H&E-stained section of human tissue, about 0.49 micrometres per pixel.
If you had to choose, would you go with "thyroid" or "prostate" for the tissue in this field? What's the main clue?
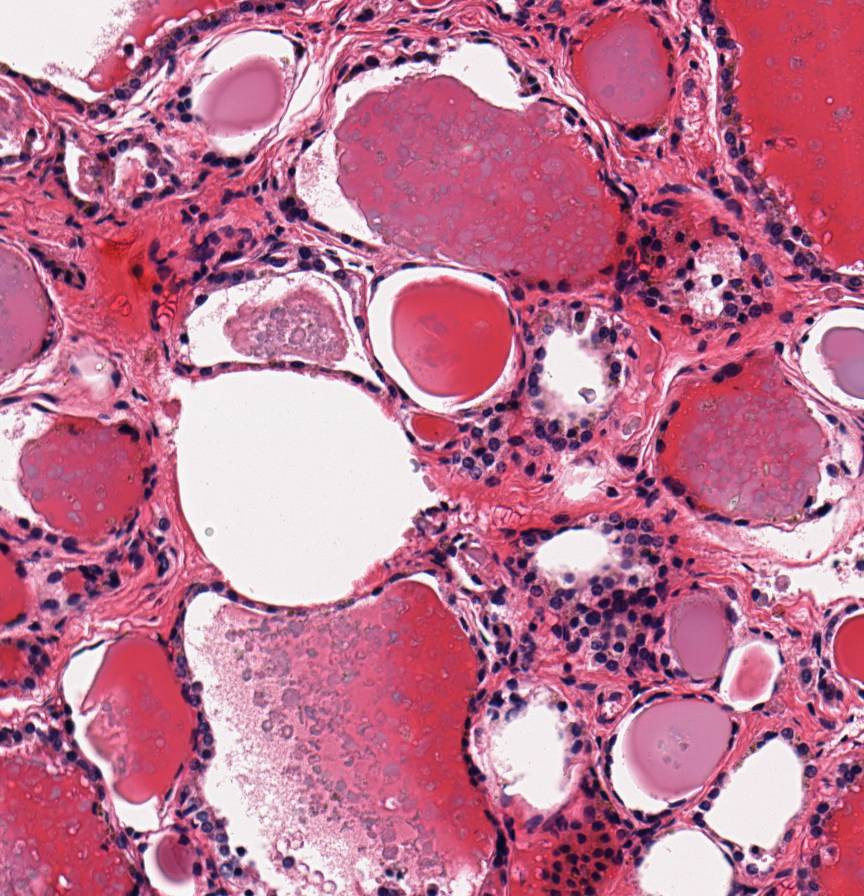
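This is thyroid. The field is made entirely of closely packed, rounded follicles of widely varying size, separated by narrow bands of stroma.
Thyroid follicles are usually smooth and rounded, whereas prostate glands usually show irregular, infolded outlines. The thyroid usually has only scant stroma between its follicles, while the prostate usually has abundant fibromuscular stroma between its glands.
The rounded follicles and narrow stroma here therefore fit thyroid rather than prostate. Each follicle is lined by a single layer of flattened to low cuboidal epithelial cells with small, dark, round to oval, fairly uniform nuclei.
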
